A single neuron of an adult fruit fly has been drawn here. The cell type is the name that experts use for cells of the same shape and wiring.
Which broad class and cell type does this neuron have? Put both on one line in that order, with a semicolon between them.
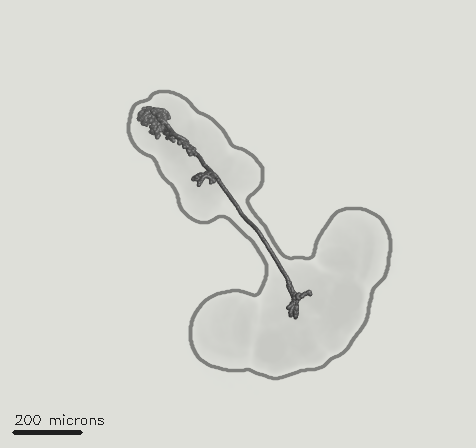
ascending neuron; ANXXX196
